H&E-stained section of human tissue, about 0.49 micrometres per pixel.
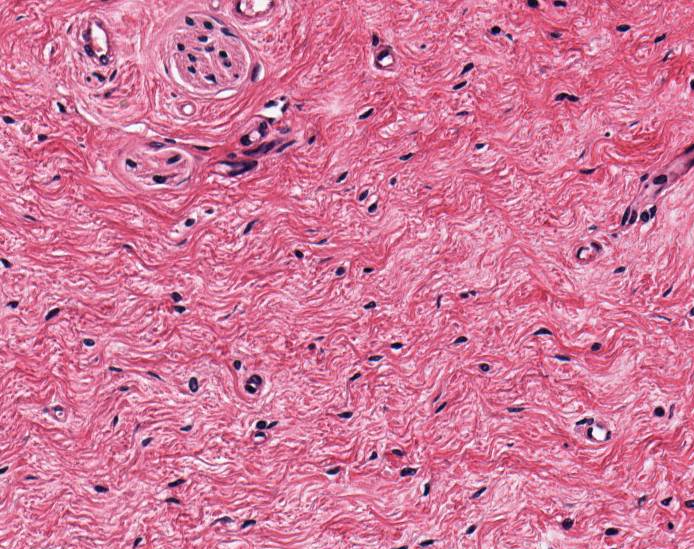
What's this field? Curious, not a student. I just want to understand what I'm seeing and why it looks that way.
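Dense connective tissue, mainly: the whole field is pink fibrous stroma with no epithelium. Its spindle-shaped cells are sparse and evenly spread, with small, dark, elongated nuclei.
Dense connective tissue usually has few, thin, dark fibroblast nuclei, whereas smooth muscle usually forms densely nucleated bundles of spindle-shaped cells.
A few small rounded structures in concentric collagen layers sit in the upper left corner.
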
